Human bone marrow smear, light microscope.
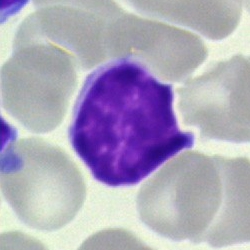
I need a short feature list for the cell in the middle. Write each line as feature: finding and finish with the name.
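Shape: angular and irregular, not round
Projection: short and pointed, at the lower right
Nucleus: single unlobed mass filling almost the whole cell
Granules: none visible
Cell: lymphocyte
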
